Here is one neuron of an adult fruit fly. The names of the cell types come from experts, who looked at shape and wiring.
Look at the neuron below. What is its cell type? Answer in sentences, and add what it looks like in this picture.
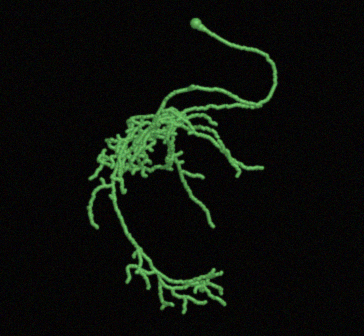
The cell type is SLP002. Its broad class is central-brain intrinsic neuron. The cell body is at the top of the picture. In this view it is taller than it is wide.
